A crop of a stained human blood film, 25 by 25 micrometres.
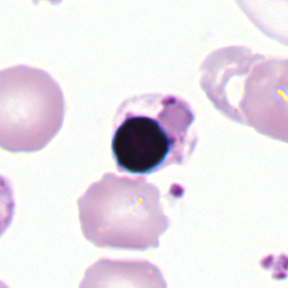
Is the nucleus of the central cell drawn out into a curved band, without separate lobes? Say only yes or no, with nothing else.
No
